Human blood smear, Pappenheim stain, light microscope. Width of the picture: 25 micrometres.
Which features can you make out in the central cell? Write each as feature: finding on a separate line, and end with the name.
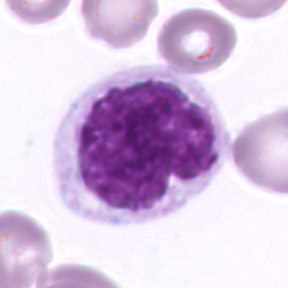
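Outline: smooth, round to slightly oval, about 16 by 13 micrometres
Nucleus: about 12 by 11 micrometres, filling about 60% of the cell's area
Chromatin: dark purple, coarsely clumped
Cytoplasm rim: wider on the left of the nucleus than on the right
Cytoplasm colour: pale lilac-grey rather than deep blue
Name: metamyelocyte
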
